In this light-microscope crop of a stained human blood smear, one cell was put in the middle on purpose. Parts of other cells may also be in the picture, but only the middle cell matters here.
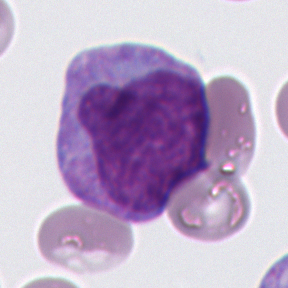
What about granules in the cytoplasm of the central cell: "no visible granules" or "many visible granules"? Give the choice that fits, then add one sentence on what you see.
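No visible granules. No distinct granules are seen in the cytoplasm.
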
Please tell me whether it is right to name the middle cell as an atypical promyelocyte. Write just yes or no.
yes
